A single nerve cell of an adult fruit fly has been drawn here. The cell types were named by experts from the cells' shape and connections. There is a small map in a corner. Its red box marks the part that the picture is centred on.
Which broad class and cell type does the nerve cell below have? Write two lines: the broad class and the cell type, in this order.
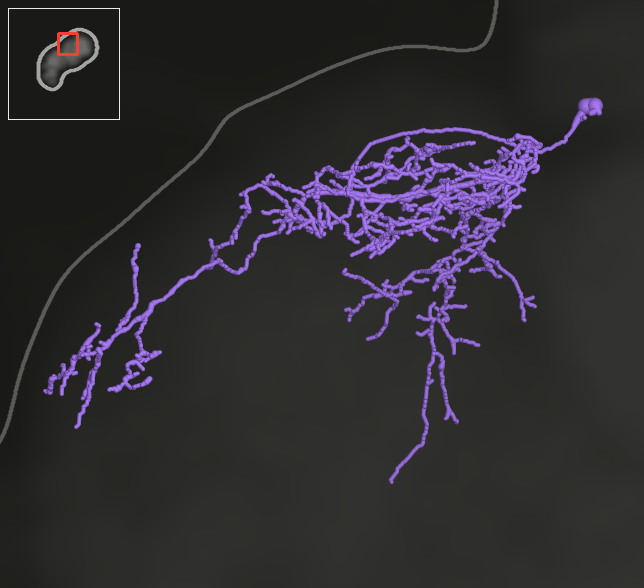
central-brain intrinsic neuron
GNG189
